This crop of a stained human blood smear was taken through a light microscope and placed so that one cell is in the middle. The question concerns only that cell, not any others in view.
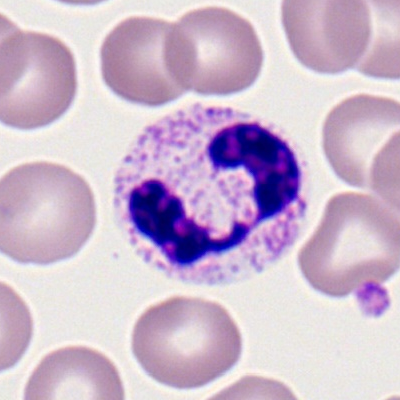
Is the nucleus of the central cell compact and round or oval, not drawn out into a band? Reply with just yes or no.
No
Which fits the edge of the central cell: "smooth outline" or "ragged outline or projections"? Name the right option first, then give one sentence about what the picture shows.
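Smooth outline. The cell outline is round and smooth.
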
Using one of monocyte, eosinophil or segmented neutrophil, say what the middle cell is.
segmented neutrophil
